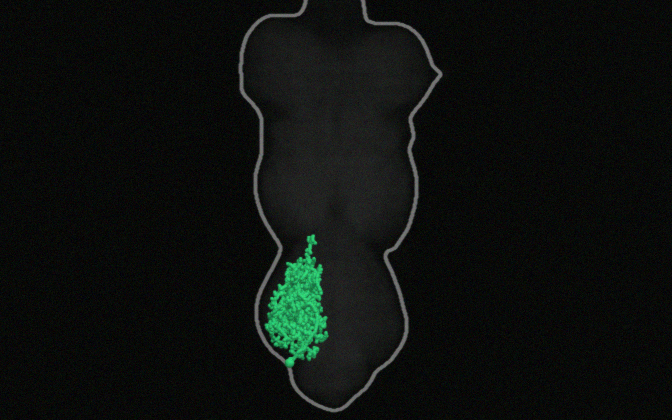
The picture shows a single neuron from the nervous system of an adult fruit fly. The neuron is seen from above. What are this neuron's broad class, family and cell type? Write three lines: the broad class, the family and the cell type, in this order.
nerve-cord intrinsic neuron
hemilineage 03A
IN03A006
